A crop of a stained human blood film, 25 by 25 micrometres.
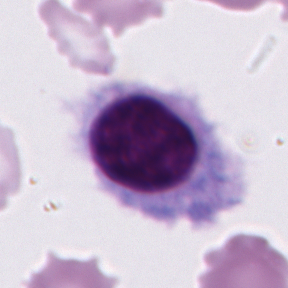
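Hairy cell, the one in the middle of this stained blood smear. Look first at its border, which is ragged and irregular rather than smooth. The nucleus is oval, with an unbroken outline and no indentation. Its chromatin is dense and dark purple, with a faint, coarse clumping. Around it, the cytoplasm has a mottled blue texture and no coarse reddish granules.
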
